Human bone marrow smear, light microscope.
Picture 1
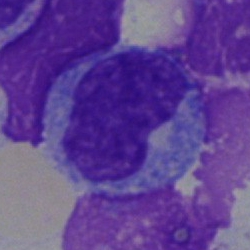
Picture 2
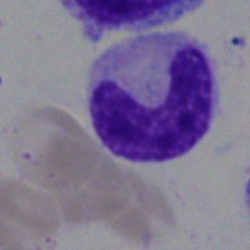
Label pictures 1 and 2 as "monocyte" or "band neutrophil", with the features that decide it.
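Here the band neutrophil is in picture 2, leaving the monocyte in picture 1. Their nuclei are the first thing I compare: the monocyte's is indented by a notch on its right side, while the band neutrophil's is a thick, unsegmented horseshoe whose notch opens towards the top of the picture. The monocyte's nucleus fills most of the cell, and its rim of cytoplasm is widest on the right. Within its notch lies a pale clear zone, and I see no distinct purple granules in the cytoplasm. In the band neutrophil, by contrast, pale lilac-grey cytoplasm fills the notch.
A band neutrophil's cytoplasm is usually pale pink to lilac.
Its chromatin is dark purple and coarsely clumped, with no nucleoli visible.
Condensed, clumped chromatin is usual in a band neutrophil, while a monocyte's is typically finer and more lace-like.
The band neutrophil has a round, smooth outline, whereas purple-stained neighbouring cells press against the monocyte at the upper left, below and to the right.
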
